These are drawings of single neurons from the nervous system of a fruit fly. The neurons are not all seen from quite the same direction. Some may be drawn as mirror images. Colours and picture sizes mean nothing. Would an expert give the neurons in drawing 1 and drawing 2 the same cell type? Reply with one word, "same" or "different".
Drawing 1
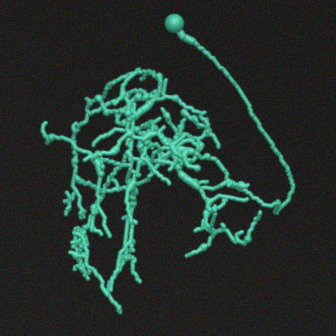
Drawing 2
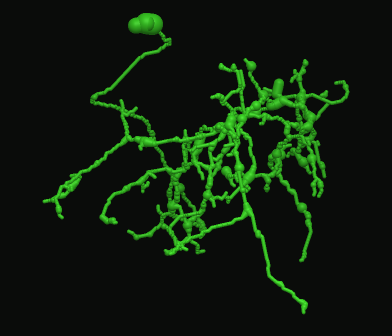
different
